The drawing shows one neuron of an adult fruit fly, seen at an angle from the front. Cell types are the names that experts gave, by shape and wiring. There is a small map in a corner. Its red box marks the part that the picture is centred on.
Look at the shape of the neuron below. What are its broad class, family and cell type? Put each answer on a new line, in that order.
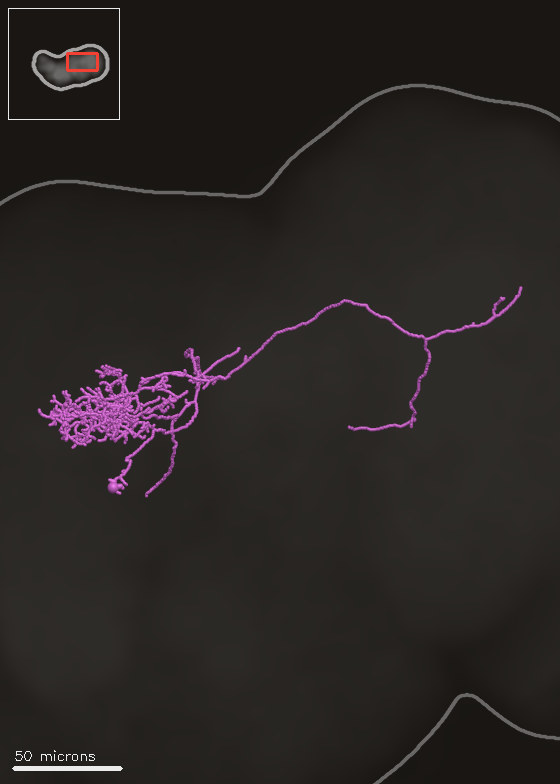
central-brain intrinsic neuron
hemilineage AOTUv3_dorsal
AOTU008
